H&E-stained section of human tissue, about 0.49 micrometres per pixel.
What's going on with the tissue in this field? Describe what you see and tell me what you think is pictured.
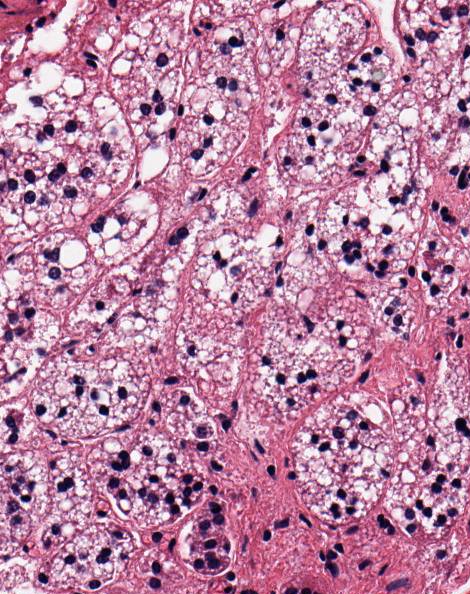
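Cells in rounded nests throughout, separated by thin pink fibrous septa. Cytoplasm abundant, pale, filled with many small clear vacuoles; bubbly look. Nuclei small, round, darkly stained, mostly within the cytoplasm rather than pushed flat against the cell edge. Name: adrenal gland.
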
